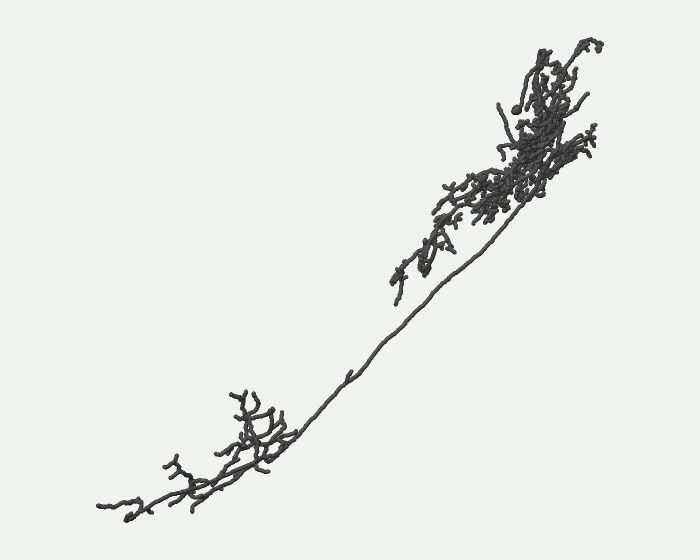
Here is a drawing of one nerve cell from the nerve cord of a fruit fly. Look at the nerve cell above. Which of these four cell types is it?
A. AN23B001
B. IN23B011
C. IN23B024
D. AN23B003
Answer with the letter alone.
B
